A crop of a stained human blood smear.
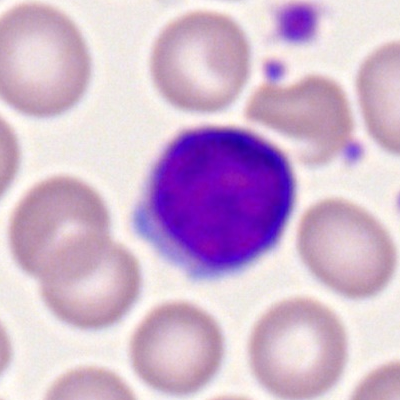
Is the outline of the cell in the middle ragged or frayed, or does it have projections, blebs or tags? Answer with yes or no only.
No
